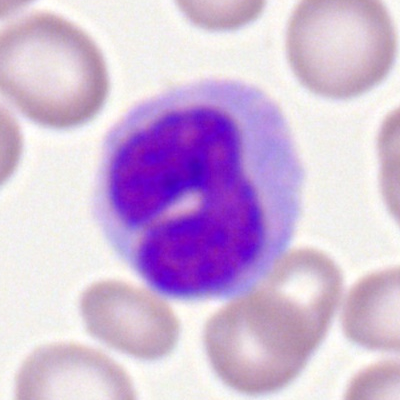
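Monocyte, the central cell of a stained human blood smear under the light microscope. First, the outline is rounded and smooth. Second, the nucleus fills most of the cell. Third, the chromatin is dark purple and patchy, with paler spots lying among darker clumps. Finally, no coarse coloured granules are seen in the cytoplasm.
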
